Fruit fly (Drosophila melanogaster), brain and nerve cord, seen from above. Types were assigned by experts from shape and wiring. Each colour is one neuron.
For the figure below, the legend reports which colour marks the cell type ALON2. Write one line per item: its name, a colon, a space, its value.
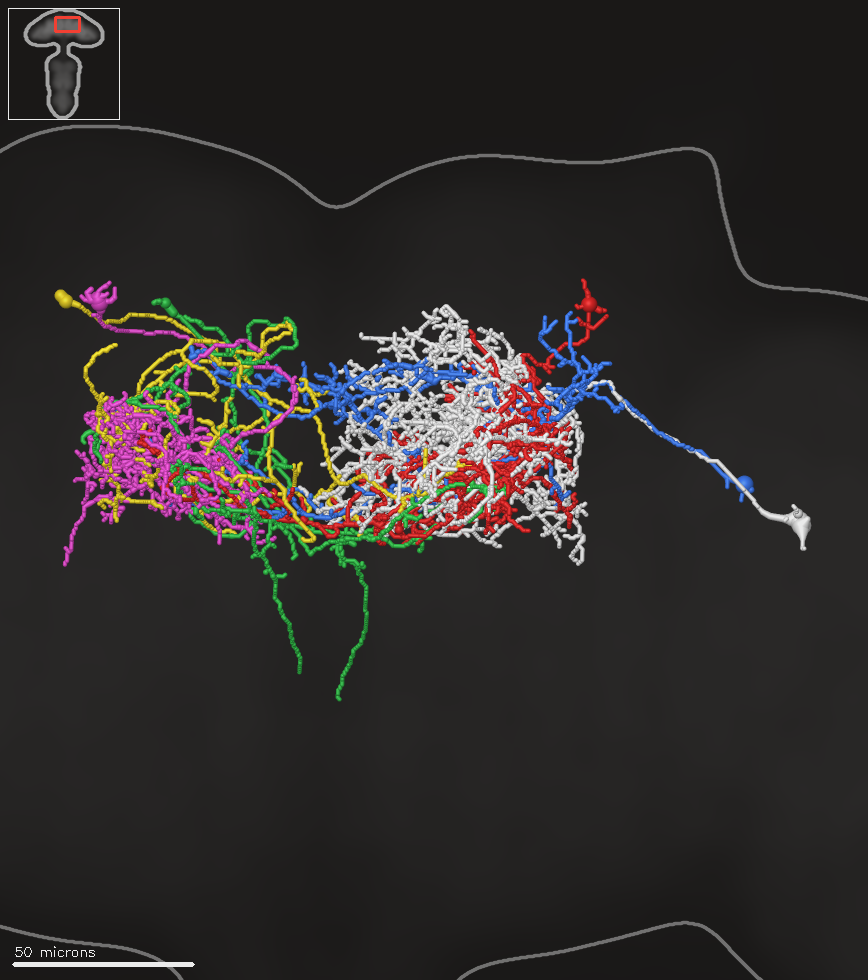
colour: blue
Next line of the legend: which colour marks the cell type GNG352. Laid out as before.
colour: yellow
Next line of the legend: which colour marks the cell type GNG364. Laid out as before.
colour: green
